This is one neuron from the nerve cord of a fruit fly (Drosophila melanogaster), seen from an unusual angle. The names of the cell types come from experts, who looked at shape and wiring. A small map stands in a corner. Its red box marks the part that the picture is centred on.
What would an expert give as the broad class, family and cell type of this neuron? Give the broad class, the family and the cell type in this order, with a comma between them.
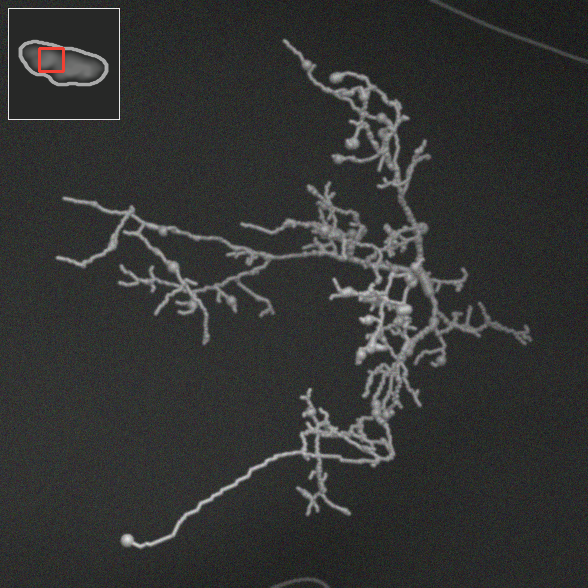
nerve-cord intrinsic neuron, hemilineage 16B, IN16B105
